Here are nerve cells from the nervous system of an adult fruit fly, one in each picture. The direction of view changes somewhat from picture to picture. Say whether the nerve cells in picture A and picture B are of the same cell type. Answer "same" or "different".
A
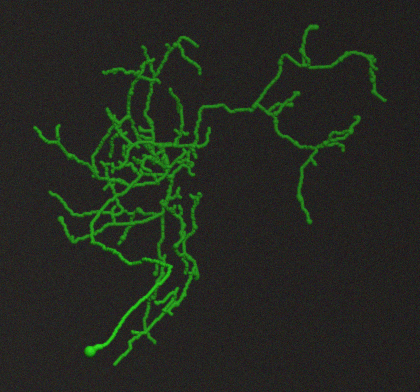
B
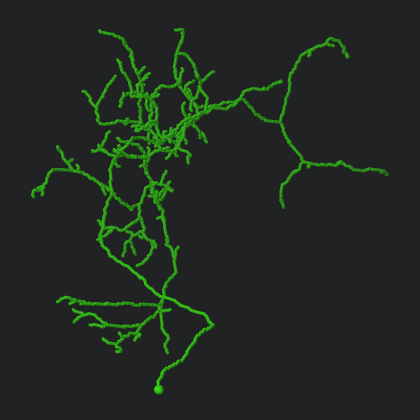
same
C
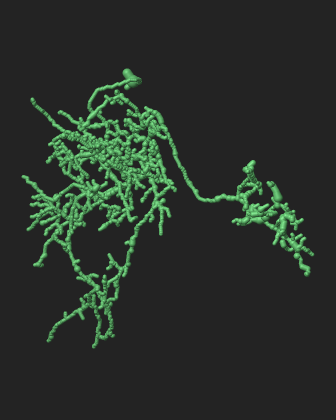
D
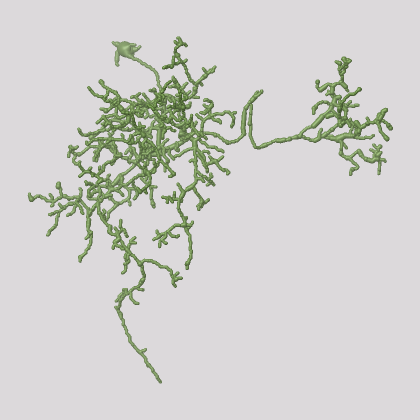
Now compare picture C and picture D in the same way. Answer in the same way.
same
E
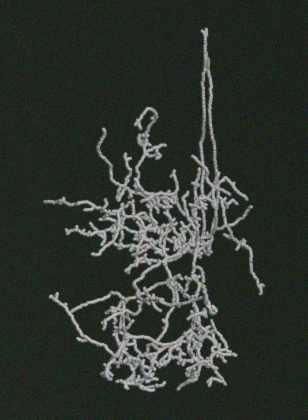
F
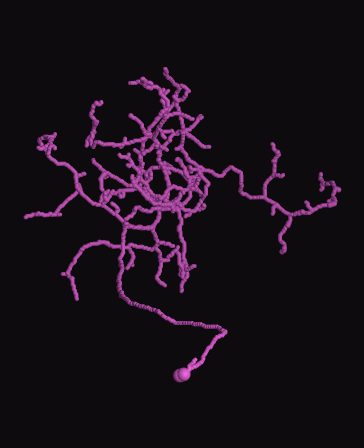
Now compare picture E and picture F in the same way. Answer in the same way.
different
